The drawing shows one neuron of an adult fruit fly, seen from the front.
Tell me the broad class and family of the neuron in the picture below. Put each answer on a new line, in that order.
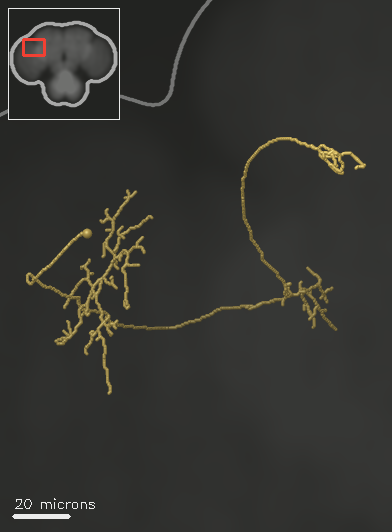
visual projection neuron
MeTu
